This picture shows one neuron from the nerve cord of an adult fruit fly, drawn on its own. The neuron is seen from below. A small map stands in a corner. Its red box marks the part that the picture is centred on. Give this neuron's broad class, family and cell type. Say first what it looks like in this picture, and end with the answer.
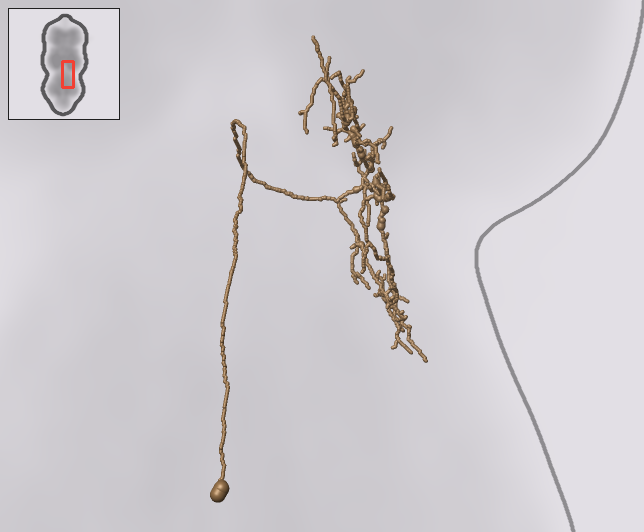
As drawn here it is taller than it is wide. This is a nerve-cord intrinsic neuron. Its family is hemilineage 02A. It is of cell type IN02A058.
